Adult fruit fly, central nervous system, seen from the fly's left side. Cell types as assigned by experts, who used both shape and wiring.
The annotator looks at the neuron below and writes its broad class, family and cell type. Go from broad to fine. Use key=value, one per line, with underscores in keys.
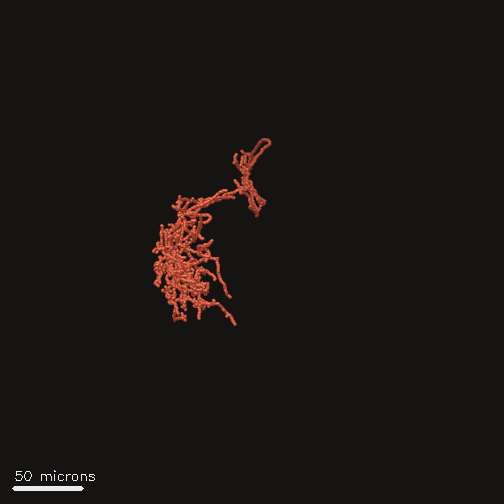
broad_class=central-brain intrinsic neuron
family=hemilineage VLPl2_medial
cell_type=AVLP192_b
